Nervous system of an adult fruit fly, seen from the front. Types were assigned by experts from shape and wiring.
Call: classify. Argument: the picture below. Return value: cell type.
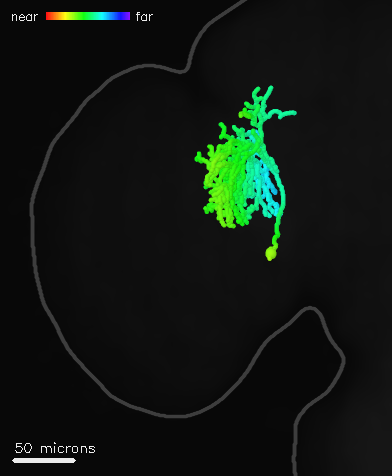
LoVP46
